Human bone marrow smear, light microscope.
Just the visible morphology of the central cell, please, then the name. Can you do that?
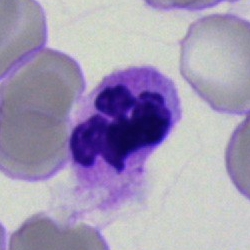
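The chromatin is dense and dark purple throughout the lobes. The cytoplasm is pale lilac, and no coarse orange-red granules are seen within it. The lower edge of the cell is frayed and indistinct, in contrast to its smooth upper edge. The cell is a segmented neutrophil.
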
